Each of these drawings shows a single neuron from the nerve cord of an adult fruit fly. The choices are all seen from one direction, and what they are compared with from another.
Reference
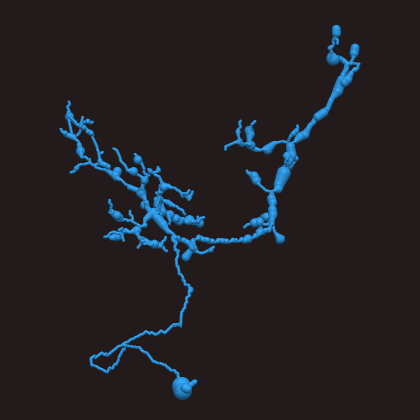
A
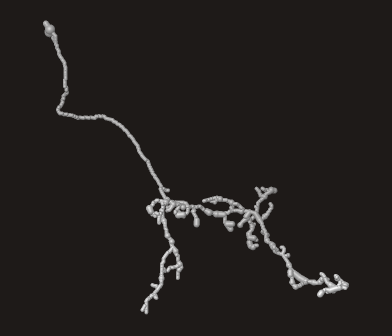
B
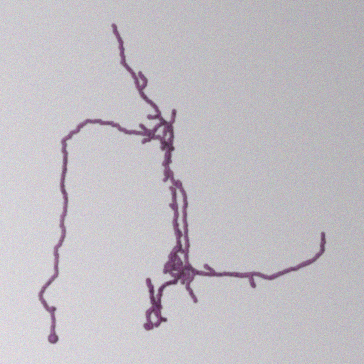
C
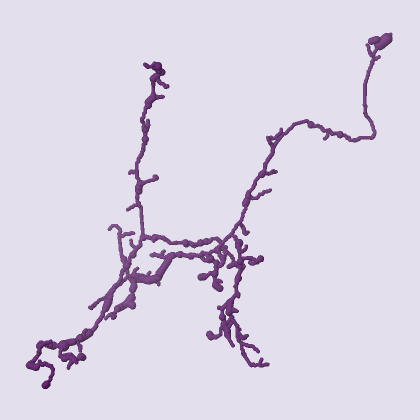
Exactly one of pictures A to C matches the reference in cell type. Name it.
Picture A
